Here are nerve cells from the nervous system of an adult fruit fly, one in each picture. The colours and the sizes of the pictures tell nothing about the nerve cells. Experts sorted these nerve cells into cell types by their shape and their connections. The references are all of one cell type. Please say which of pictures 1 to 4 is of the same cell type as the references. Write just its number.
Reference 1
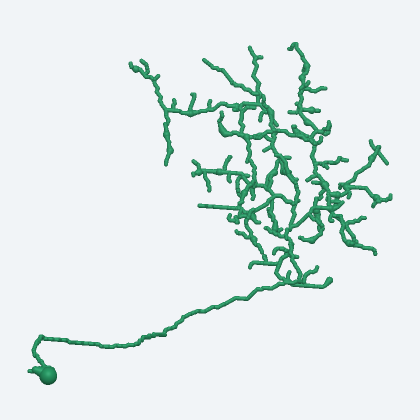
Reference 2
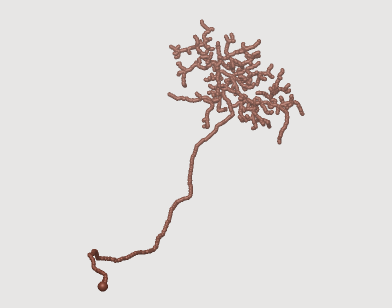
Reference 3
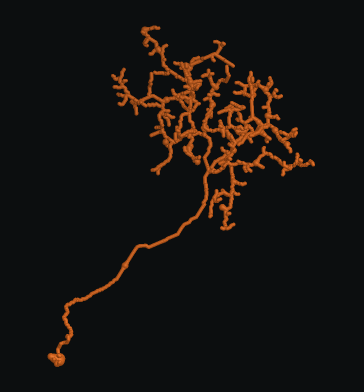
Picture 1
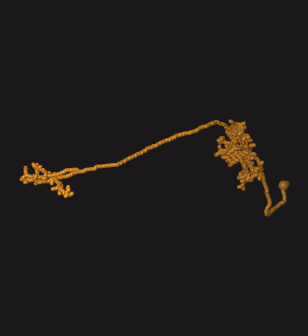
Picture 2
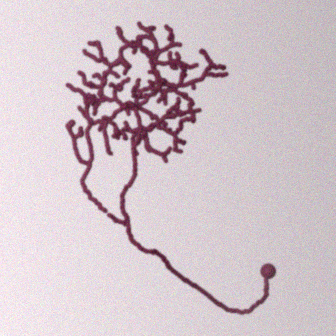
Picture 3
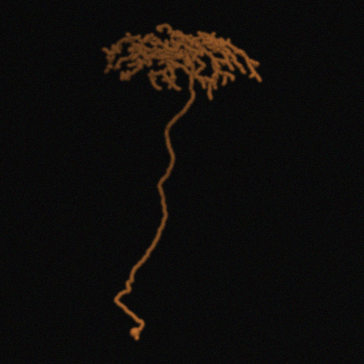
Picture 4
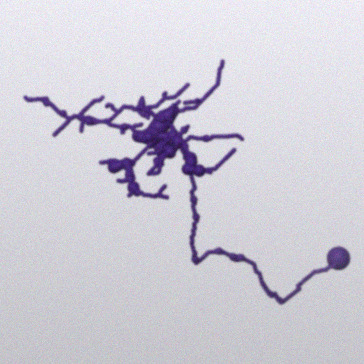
3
